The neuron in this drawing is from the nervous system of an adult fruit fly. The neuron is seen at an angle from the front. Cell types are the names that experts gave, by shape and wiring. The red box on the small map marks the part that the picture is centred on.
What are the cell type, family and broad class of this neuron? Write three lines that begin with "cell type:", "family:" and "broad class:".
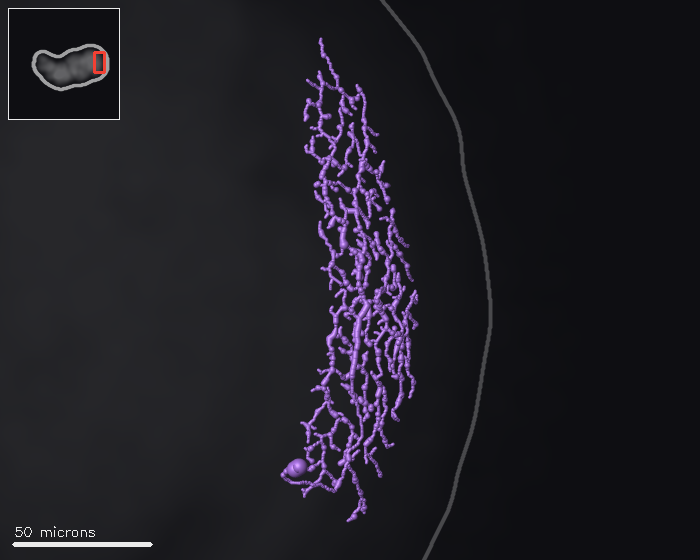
cell type: Dm18
family: Dm
broad class: optic-lobe intrinsic neuron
